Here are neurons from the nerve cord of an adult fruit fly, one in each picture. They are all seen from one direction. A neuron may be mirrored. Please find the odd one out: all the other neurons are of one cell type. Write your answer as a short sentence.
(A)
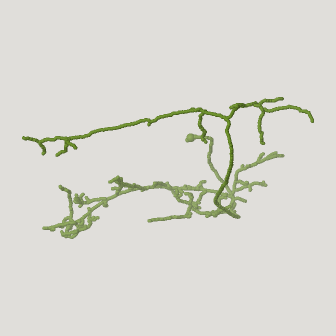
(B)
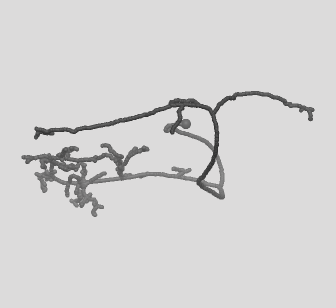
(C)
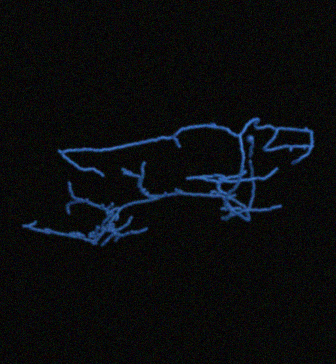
Picture B is the odd one out.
